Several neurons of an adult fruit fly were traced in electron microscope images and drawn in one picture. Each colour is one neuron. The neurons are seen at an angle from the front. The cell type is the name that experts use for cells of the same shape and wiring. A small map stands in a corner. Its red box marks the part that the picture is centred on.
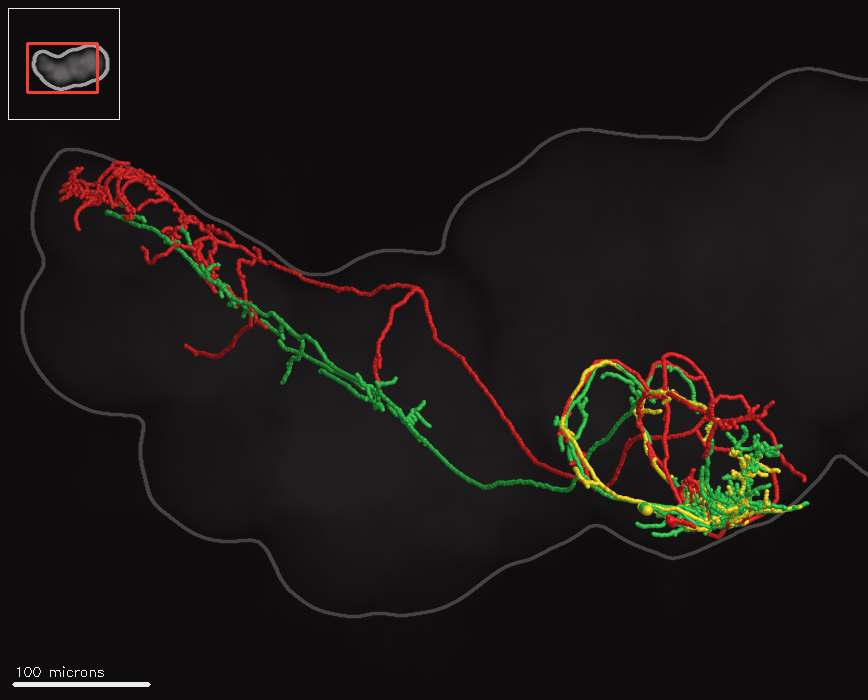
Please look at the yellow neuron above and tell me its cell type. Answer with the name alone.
GNG268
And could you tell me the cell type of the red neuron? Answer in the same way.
DNge172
